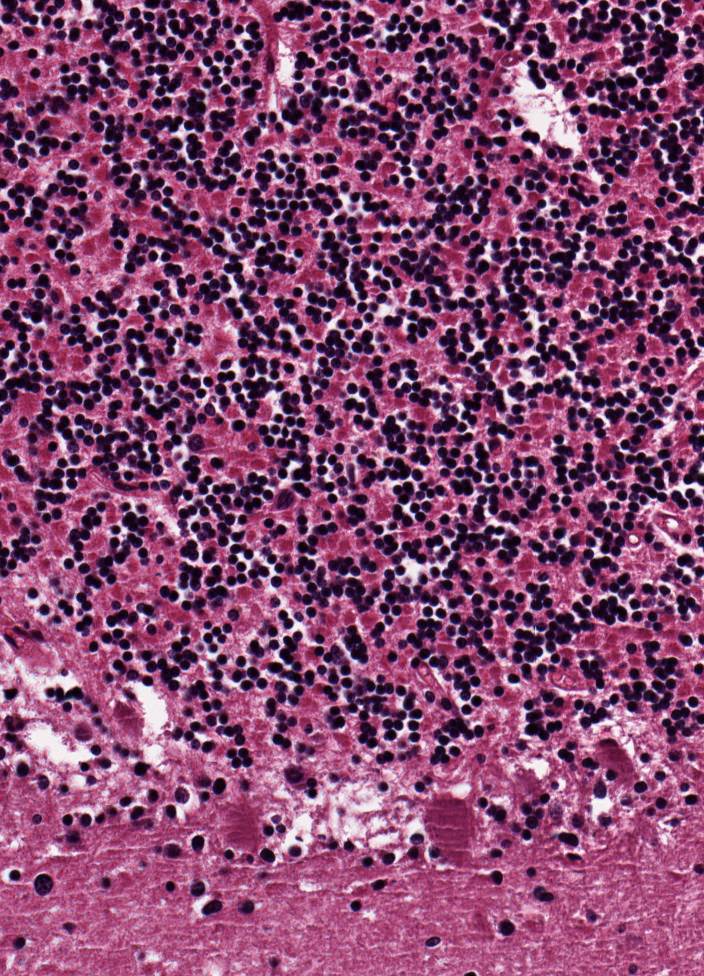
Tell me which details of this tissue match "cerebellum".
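Name given, cerebellum: the layers below go with it. Dense layer: small, round, darkly stained nuclei, scant cytoplasm, closely packed. Among the packed nuclei: small cell-free islands of pink material. Border between dense layer and pale bottom layer: a row of large neuron cell bodies with pink cytoplasm. Pale bottom layer: finely fibrillar pink material, only scattered small nuclei.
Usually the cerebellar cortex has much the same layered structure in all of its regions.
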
